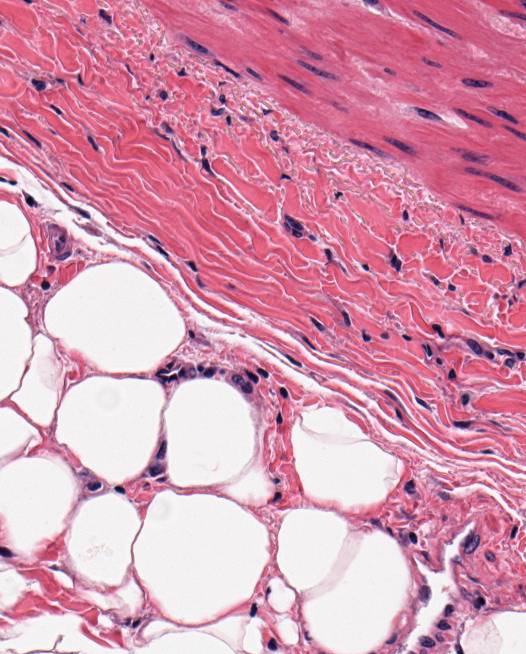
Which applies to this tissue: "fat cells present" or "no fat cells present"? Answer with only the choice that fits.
Fat cells present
